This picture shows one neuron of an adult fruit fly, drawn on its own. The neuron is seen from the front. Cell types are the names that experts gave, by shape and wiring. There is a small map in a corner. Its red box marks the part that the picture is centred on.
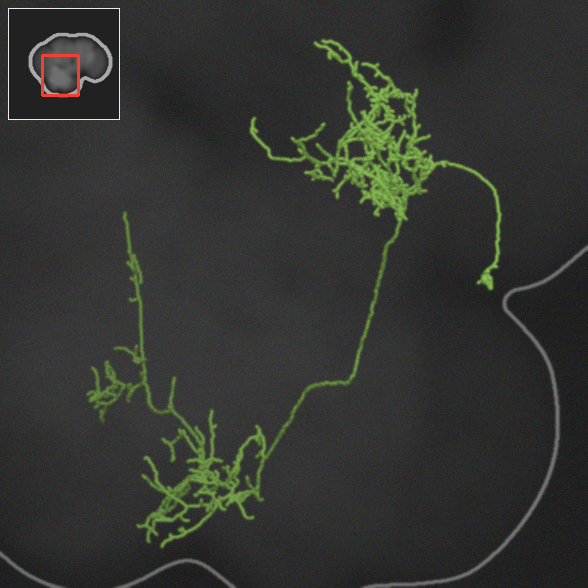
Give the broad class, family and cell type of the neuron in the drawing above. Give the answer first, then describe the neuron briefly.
Its broad class is descending neuron. The family is hemilineage MX3. Its cell type is DNge131. The picture shows dozens of branch ends. In this view it is about as wide as it is tall.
